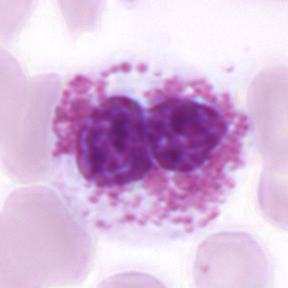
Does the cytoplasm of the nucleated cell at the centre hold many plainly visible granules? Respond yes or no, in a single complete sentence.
Yes, there are many visible granules in its cytoplasm.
